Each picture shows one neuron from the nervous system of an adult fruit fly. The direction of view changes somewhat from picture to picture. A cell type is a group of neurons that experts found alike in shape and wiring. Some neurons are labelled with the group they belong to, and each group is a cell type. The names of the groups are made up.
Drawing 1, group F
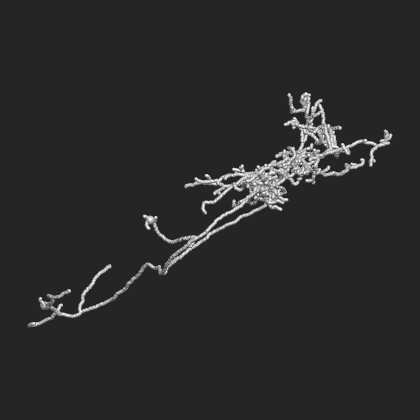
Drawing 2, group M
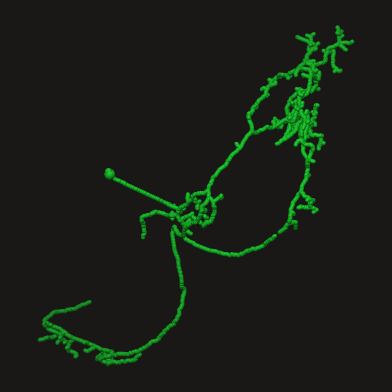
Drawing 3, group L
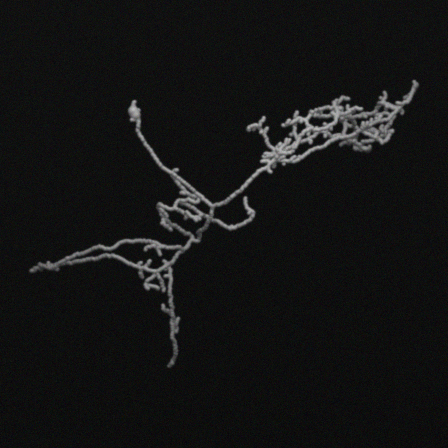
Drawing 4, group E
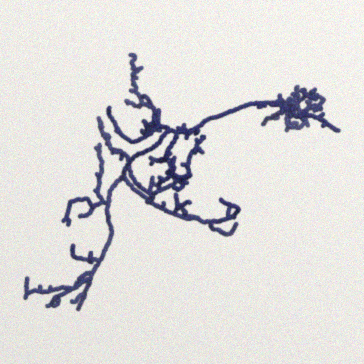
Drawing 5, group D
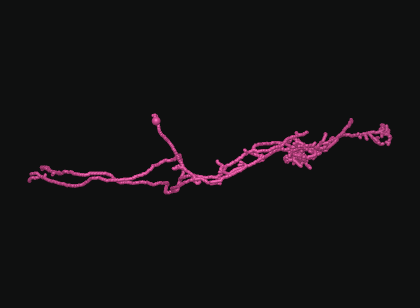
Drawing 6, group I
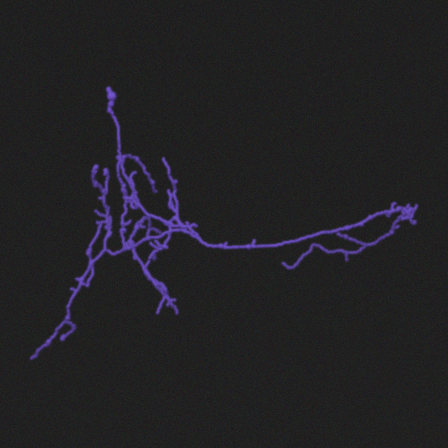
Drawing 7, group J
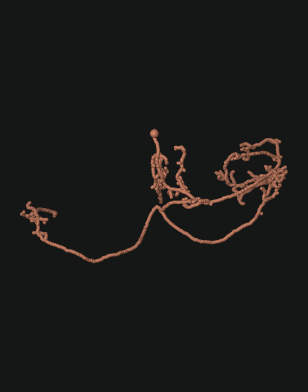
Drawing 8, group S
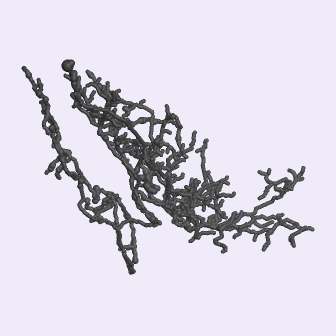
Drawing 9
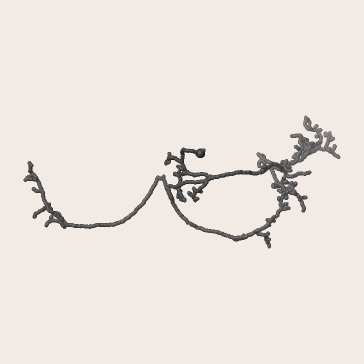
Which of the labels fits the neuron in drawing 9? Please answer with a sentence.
It belongs to group M.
